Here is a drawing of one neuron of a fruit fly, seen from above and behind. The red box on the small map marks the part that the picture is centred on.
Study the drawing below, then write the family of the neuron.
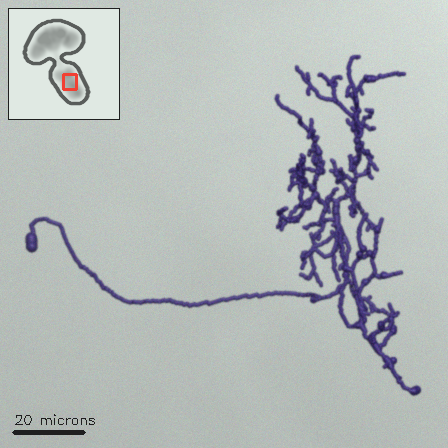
hemilineage 14A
